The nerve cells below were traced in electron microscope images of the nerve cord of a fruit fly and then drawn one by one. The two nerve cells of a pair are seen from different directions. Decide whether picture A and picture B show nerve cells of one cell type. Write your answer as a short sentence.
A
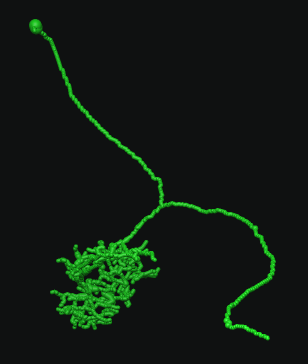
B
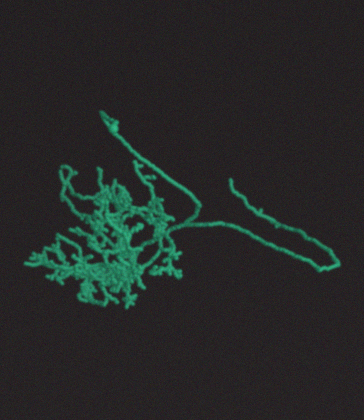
They are of different cell types.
